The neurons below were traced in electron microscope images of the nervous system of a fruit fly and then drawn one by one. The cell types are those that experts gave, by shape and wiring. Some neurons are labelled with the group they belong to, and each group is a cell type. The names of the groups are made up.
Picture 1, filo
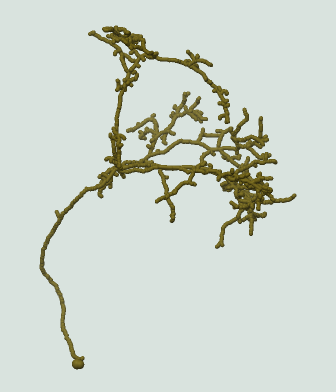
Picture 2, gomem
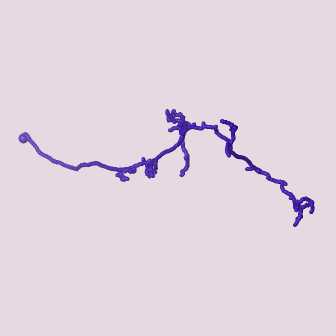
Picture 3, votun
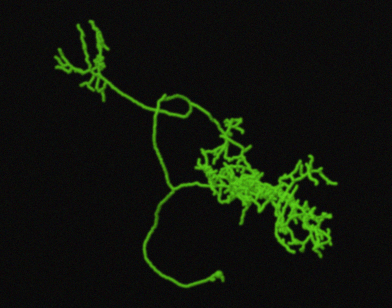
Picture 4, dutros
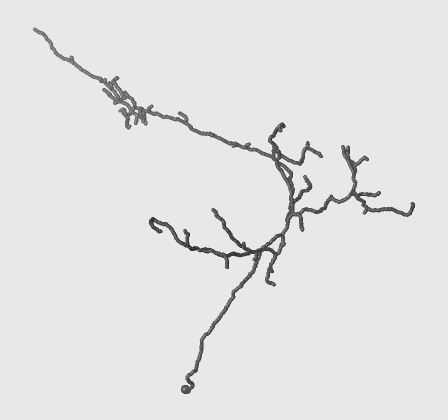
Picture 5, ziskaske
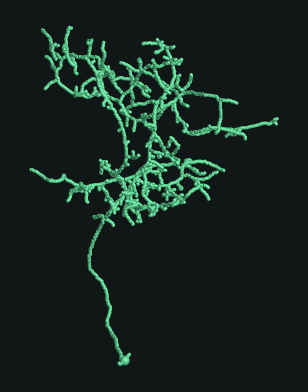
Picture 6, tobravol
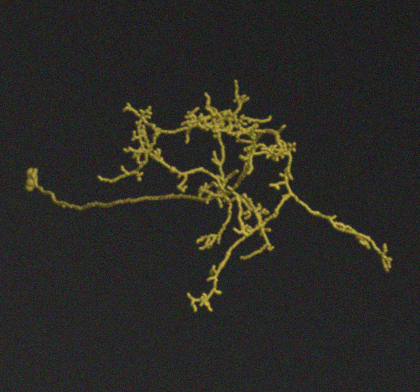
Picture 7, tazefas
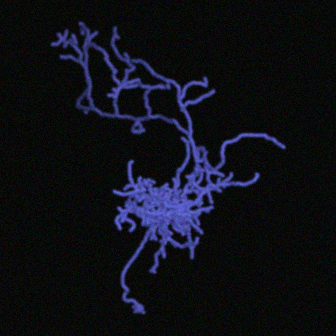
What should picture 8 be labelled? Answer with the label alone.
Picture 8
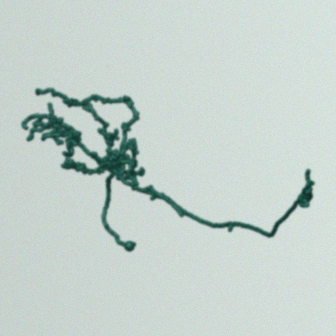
ziskaske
